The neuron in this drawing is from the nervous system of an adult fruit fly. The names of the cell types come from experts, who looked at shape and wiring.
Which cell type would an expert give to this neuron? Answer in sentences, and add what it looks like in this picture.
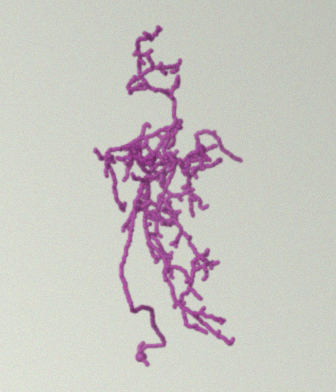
Its cell type is IN16B072. This is a nerve-cord intrinsic neuron. The cell body can be seen at the bottom of the picture. Dozens of branch ends can be seen.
